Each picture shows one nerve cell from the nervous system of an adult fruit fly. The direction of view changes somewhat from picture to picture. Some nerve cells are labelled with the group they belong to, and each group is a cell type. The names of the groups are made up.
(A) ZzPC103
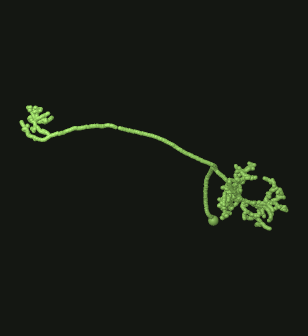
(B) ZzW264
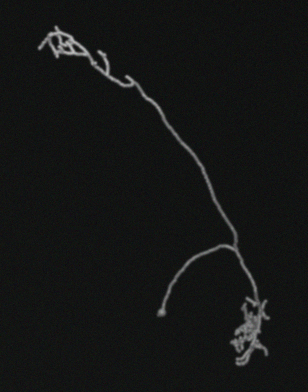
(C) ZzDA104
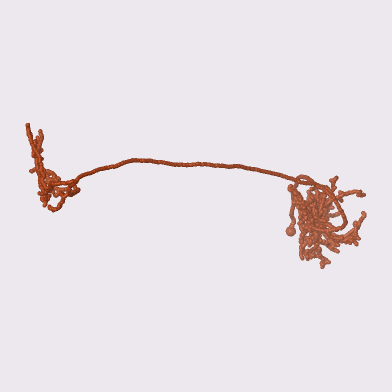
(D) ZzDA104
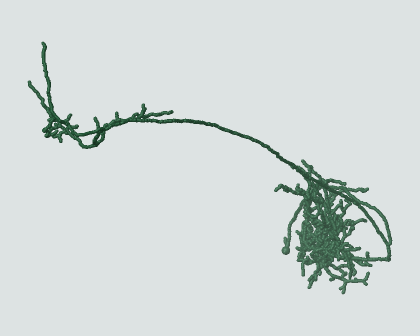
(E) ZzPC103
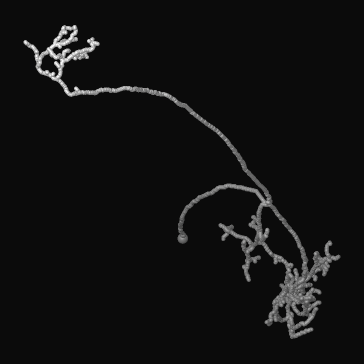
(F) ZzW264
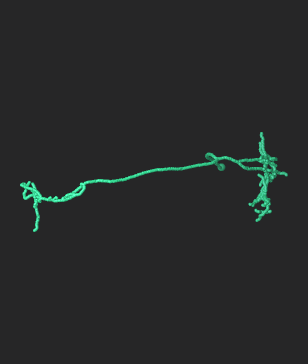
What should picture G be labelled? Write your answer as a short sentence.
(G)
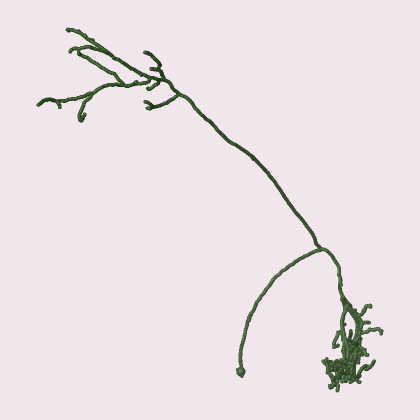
It belongs to ZzW264.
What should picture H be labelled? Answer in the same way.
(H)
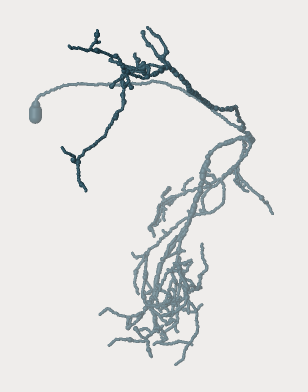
It belongs to ZzW264.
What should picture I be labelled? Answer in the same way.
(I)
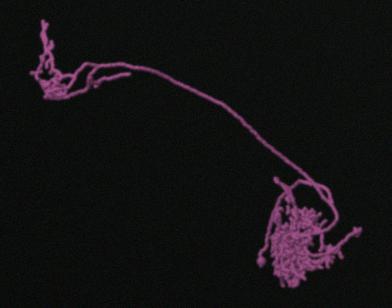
It belongs to ZzDA104.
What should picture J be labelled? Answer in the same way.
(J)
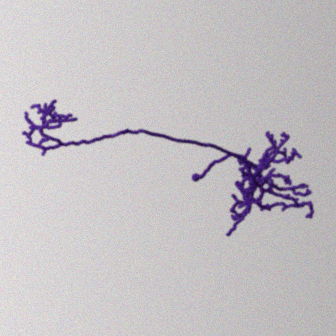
It belongs to ZzPC103.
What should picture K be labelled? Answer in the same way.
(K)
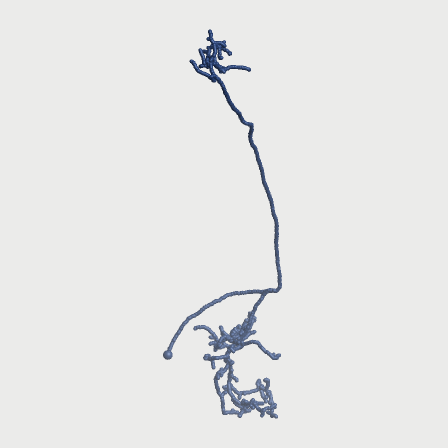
It belongs to ZzPC103.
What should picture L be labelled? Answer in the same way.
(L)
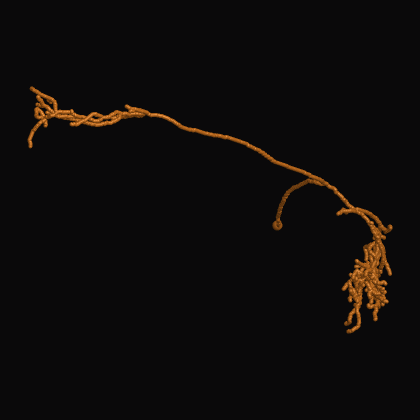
It belongs to ZzW264.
